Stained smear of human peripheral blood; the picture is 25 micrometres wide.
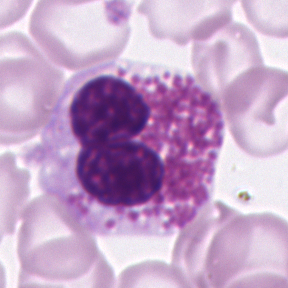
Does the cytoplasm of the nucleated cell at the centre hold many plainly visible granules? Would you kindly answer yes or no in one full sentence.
Yes, visible granules are present in great number in its cytoplasm.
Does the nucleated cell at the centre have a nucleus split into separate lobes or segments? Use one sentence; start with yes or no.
Yes, it is a lobed nucleus that this cell has.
